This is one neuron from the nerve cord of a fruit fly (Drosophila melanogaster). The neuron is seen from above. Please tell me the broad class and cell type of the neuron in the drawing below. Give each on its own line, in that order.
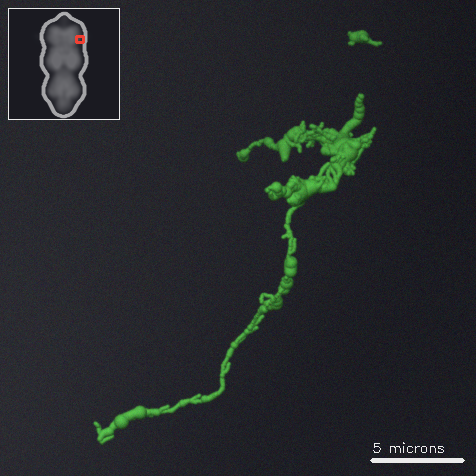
motor neuron of the nerve cord
Acc. tr flexor MN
